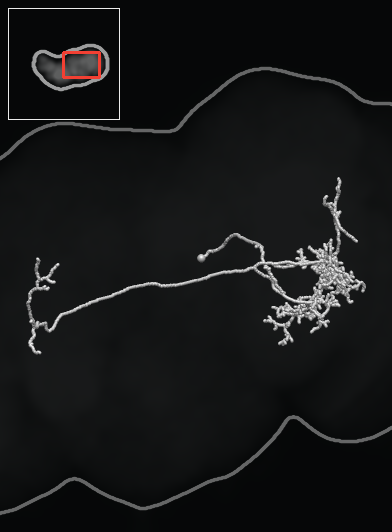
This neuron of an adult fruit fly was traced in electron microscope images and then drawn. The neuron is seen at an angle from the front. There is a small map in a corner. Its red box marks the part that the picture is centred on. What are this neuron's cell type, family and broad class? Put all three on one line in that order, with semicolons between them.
CB1139; hemilineage VLPl&p2_posterior; central-brain intrinsic neuron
